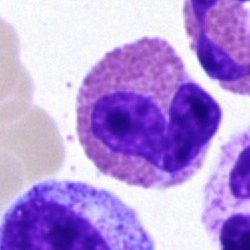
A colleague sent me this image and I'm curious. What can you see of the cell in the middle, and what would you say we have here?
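Starting with the nucleus: it sits in the lower part of the cell, so a wider band of cytoplasm lies above it. Next, the cytoplasm: it is abundant and pinkish-lilac, with fine pink-violet granules spread throughout. Last, vacuoles: none are visible in the cytoplasm. The cell is an eosinophil.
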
